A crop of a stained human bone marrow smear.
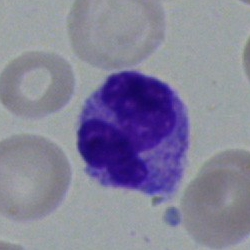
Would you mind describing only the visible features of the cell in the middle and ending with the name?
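The nucleus is folded into a large upper part and a smaller lower-left part, with dark purple, dense chromatin. Turning to the cytoplasm, it is pale lilac, seen most widely on the right side of the cell, and it holds fine purple granules. Taken together, the cell in the middle is a monocyte.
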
